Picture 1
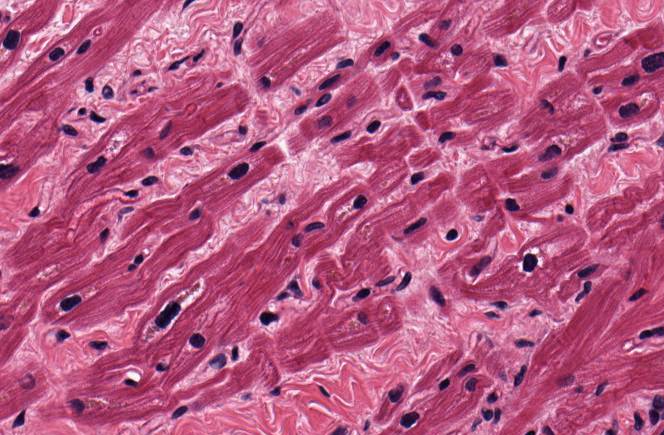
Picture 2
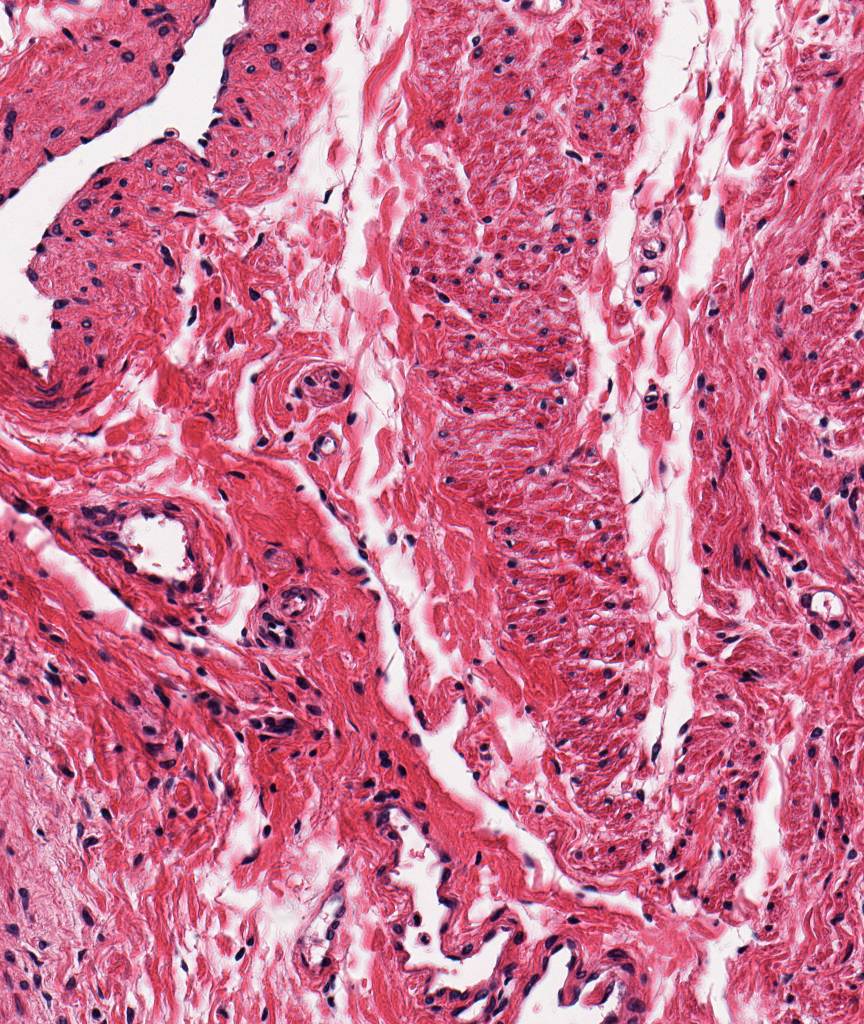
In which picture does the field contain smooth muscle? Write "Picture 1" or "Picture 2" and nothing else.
Picture 2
